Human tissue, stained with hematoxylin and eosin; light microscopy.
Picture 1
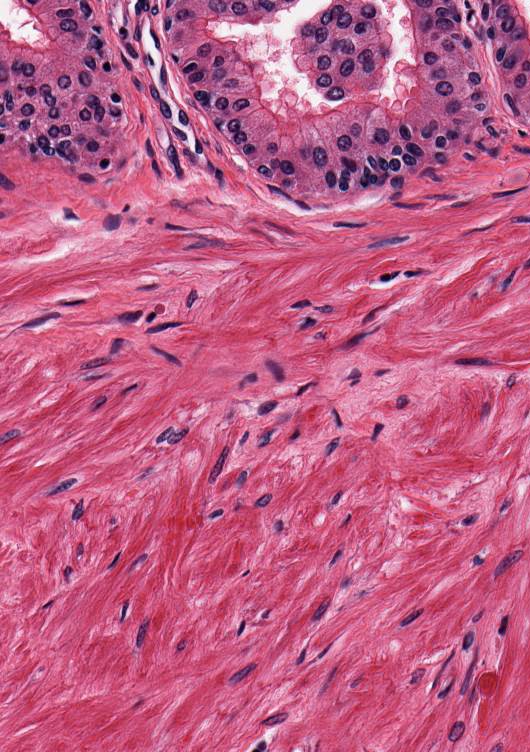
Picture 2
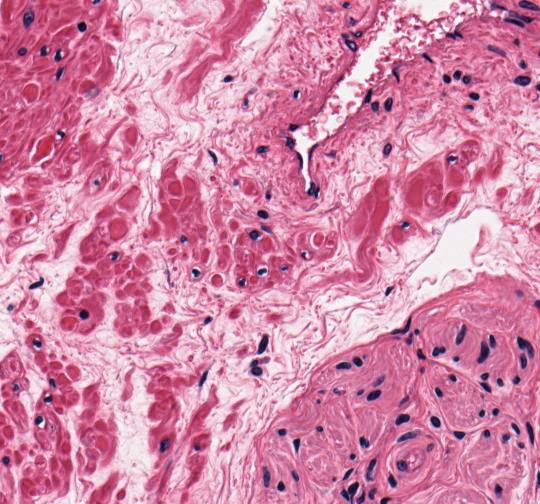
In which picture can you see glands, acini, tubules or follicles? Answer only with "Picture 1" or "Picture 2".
Picture 1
